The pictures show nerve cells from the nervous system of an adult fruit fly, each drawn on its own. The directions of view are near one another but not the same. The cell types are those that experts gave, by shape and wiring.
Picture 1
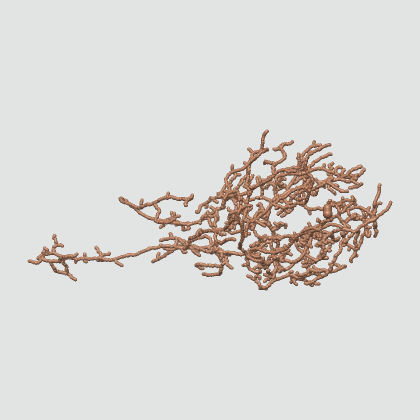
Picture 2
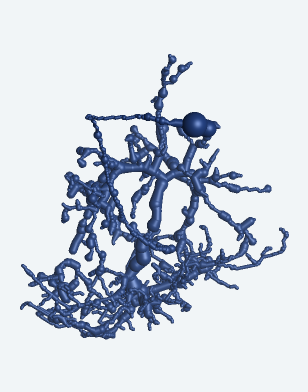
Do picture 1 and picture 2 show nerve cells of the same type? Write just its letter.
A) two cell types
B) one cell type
A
